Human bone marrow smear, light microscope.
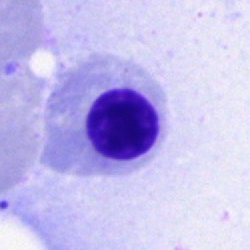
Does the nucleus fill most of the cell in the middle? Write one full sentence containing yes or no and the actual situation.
No, this cell has broad cytoplasm around its nucleus.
